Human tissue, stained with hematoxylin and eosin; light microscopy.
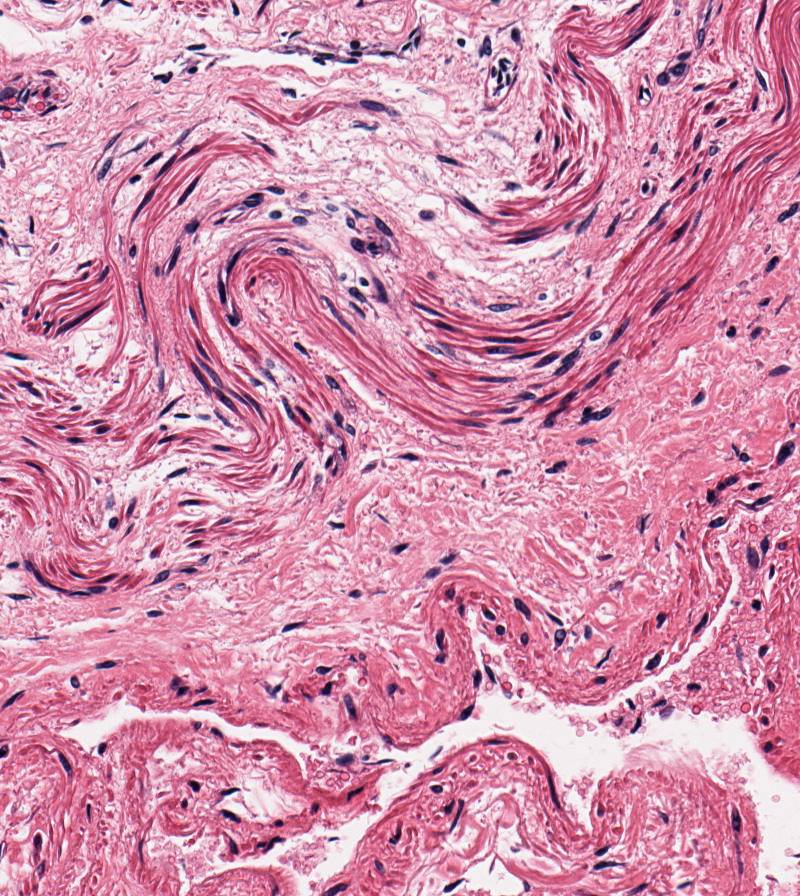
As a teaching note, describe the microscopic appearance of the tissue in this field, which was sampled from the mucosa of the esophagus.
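Across the upper two-thirds, I see bundles of eosinophilic fibres running in wavy, swirling curves. Their nuclei are elongated and lie parallel to the fibres. Between the bundles there's a pale, loose, finely fibrillar stroma, with nuclei scattered through it. And at the lower right, a small group of red blood cells sits within the white space.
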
